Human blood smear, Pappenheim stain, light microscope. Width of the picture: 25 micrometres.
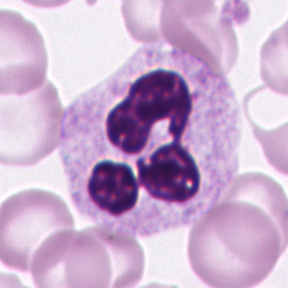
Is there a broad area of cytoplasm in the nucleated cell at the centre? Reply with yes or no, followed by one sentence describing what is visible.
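Yes. The cytoplasm is abundant and pale pinkish-lilac.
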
